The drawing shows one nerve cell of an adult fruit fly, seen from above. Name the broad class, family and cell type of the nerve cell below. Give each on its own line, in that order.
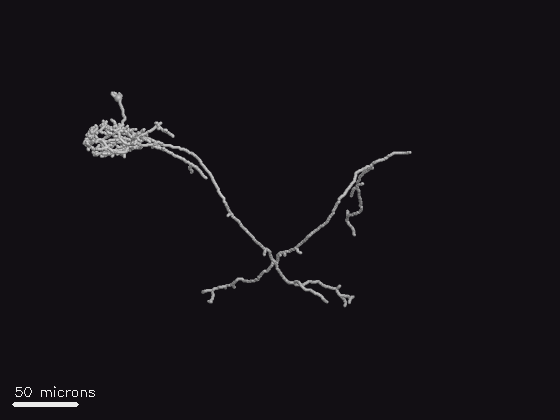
central-brain intrinsic neuron
hemilineage AOTUv3_dorsal
AOTU007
